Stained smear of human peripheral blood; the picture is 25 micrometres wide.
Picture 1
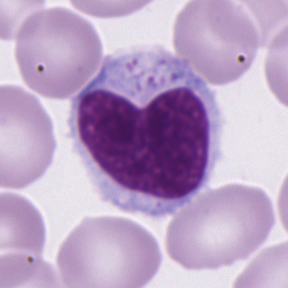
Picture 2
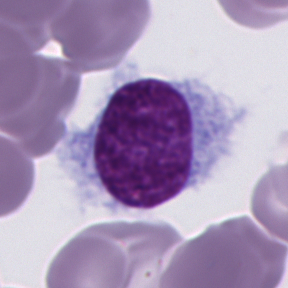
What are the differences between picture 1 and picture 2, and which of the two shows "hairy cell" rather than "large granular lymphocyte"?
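Picture 1 shows a large granular lymphocyte, and picture 2 shows a hairy cell. The clearest difference lies in the granules: picture 1 has a small cluster of purple granules in the cytoplasm above a notch in the nucleus, whereas the cytoplasm in picture 2 contains no distinct purple or red granules.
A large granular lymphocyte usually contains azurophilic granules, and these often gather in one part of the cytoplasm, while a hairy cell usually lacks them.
The borders also differ: the cell in picture 1 is roughly round with a slightly frayed edge, while the cytoplasm in picture 2 has a ragged edge with fine hair-like projections. In picture 2 the cytoplasm is pale blue and forms a rim that is broadest on the right side of the nucleus.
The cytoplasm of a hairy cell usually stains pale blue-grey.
In picture 1 the single notch in the upper edge gives the nucleus a heart-like shape, no nucleoli can be seen, and the nucleus fills about 60% of a cell about 14 micrometres across. Neither cell shows vacuoles in its cytoplasm.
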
